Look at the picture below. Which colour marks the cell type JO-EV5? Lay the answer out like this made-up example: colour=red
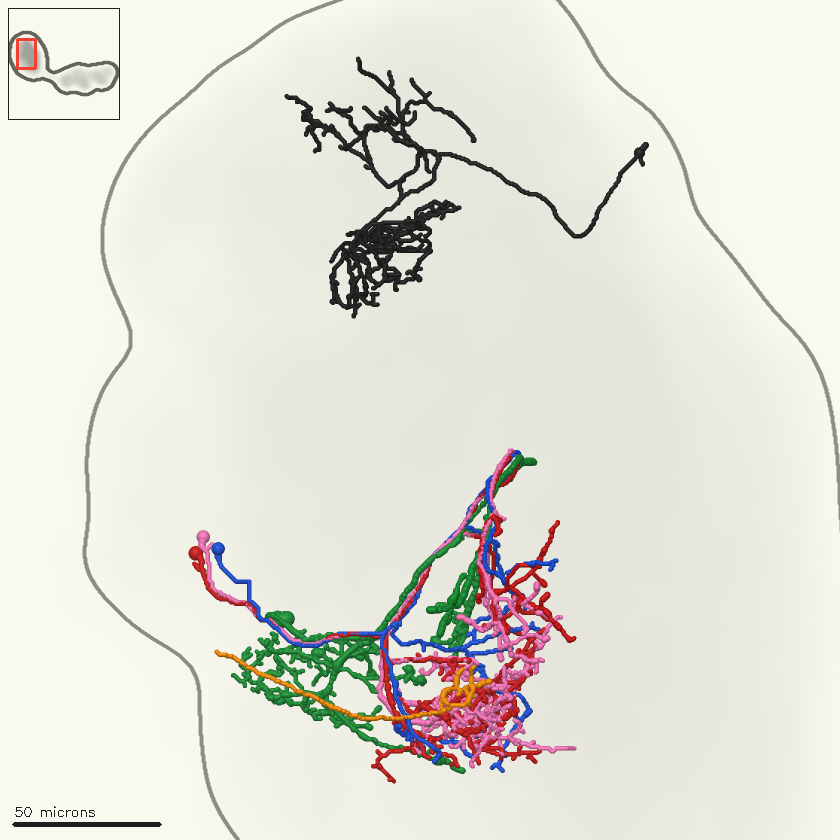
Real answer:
colour=orange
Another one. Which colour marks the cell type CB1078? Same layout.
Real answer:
colour=green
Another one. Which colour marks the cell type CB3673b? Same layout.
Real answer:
colour=pink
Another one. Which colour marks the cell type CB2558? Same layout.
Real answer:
colour=blue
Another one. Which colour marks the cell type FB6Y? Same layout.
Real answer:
colour=black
